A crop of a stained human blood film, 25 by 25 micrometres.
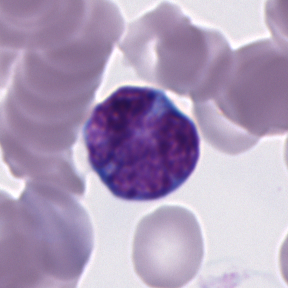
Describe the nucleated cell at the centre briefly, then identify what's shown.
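The cell outline is roughly round, with a few slightly flattened sides. No nucleoli are visible in the nucleus. The cytoplasm lacks distinct granules. Red cells surround the cell, and one red cell lies apart below it. The cell is a typical lymphocyte.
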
